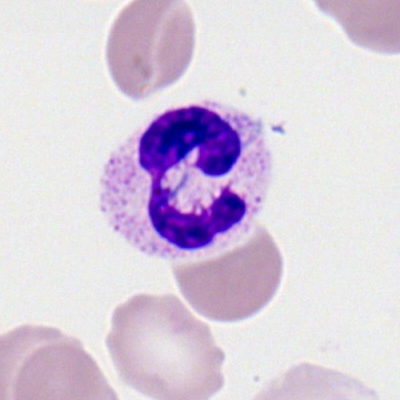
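Segmented neutrophil: the central cell of a stained human blood smear. Its nucleus forms one unbroken curved band shaped like the letter C, with the open side facing to the right. The cytoplasm is pale pink and holds many fine lilac-pink granules.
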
